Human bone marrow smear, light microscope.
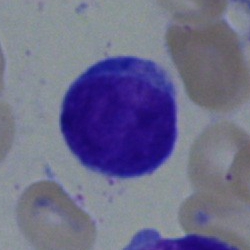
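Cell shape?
Round, smooth even edge.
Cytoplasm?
At most a very thin rim, hard to tell apart from the nucleus.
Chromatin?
Deep blue-violet, fairly even, no coarse dark clumps.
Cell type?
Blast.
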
